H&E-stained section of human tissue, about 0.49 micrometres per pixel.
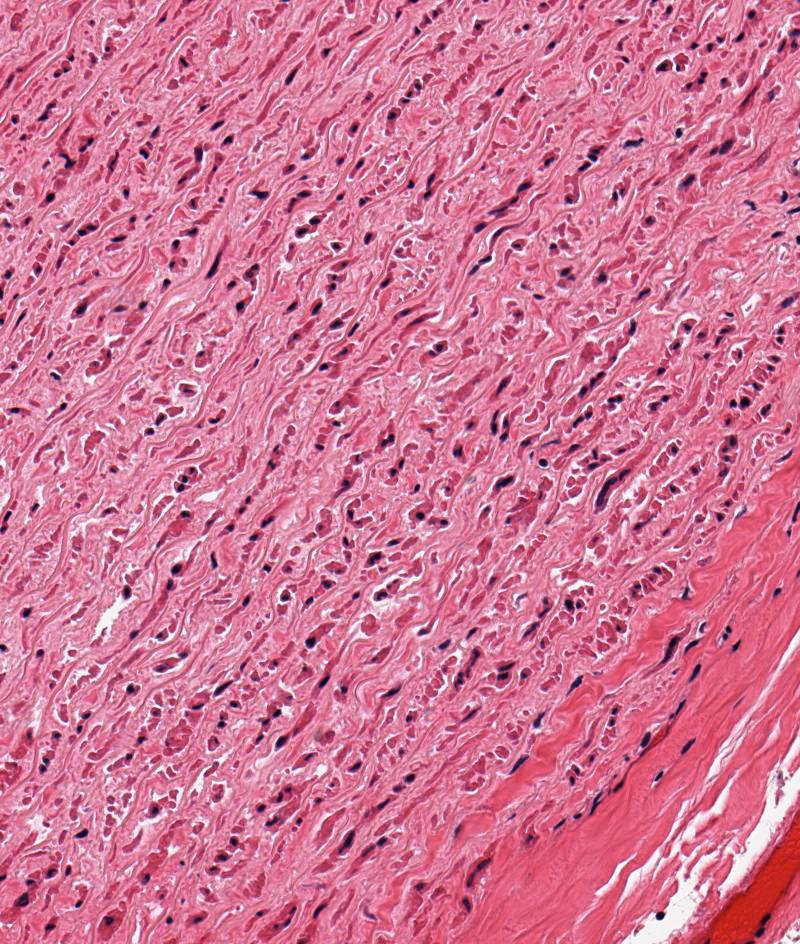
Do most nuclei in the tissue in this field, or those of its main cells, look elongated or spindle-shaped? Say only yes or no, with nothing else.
Yes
